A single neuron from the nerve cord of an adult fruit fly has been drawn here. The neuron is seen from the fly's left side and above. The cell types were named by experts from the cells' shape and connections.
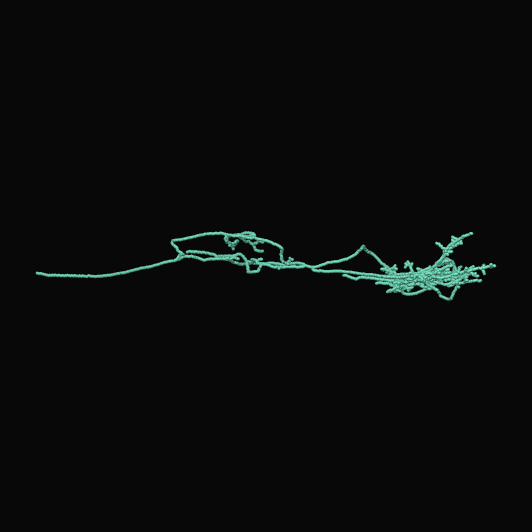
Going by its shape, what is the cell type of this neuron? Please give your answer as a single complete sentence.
This neuron is classified under the cell type ANXXX171.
